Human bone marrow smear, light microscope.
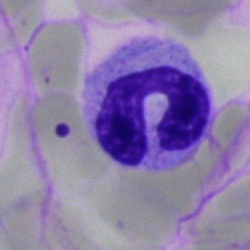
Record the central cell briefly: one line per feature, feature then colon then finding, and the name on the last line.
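Cell border: round and smooth
Nucleus: thick curved band, horseshoe around a pale central hole
Gap: between band ends, opening toward the bottom
Chromatin: dense, dark purple, coarse and clumped
Cell type: band neutrophil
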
